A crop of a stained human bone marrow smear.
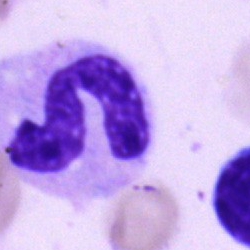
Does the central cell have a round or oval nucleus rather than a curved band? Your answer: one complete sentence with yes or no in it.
No, the nucleus is stretched into a curved band and lacks separate lobes.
